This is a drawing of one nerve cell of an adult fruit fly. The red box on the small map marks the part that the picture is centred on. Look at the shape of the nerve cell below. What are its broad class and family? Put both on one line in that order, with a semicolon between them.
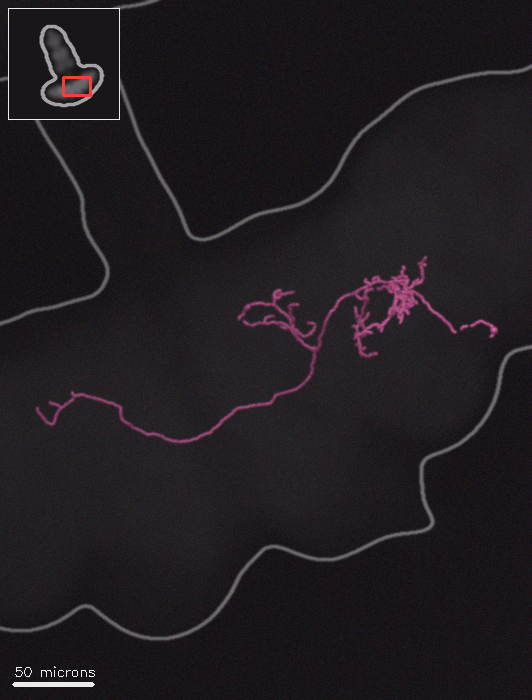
central-brain intrinsic neuron; hemilineage LHa1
